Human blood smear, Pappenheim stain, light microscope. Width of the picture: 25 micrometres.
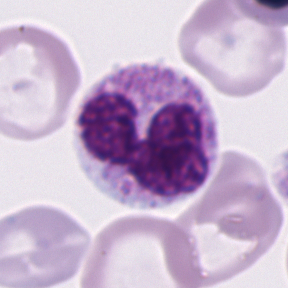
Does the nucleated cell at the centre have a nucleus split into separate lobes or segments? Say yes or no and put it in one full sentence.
Yes, in this cell the nucleus is divided into lobes or segments.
